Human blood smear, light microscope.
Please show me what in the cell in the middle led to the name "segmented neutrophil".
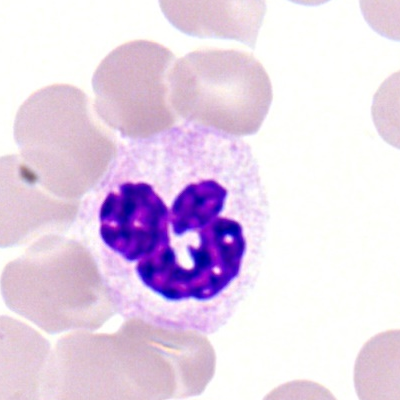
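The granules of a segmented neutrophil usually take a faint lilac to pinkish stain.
Fine, small lilac granules are scattered through this cytoplasm, which fits a segmented neutrophil.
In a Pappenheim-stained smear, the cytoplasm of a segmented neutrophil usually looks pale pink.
The cytoplasm here is abundant and pale pinkish-lilac, and its pale pink tone goes with the name as well. The rest is simply seen: the outline is roughly round with a smooth edge, and the chromatin is dark purple and coarsely clumped.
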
